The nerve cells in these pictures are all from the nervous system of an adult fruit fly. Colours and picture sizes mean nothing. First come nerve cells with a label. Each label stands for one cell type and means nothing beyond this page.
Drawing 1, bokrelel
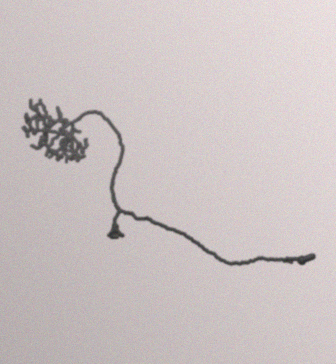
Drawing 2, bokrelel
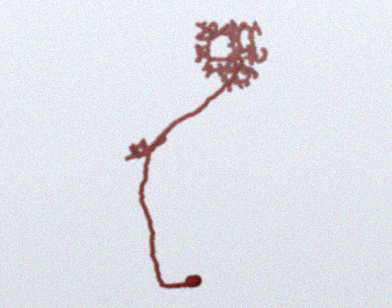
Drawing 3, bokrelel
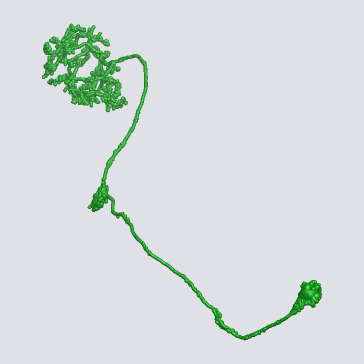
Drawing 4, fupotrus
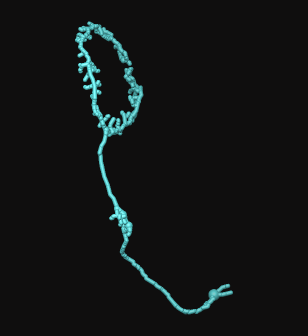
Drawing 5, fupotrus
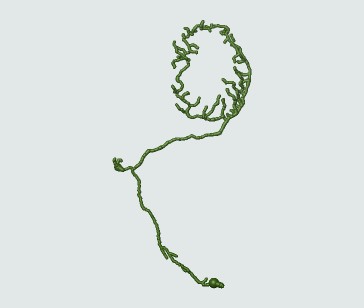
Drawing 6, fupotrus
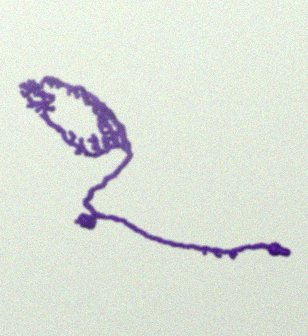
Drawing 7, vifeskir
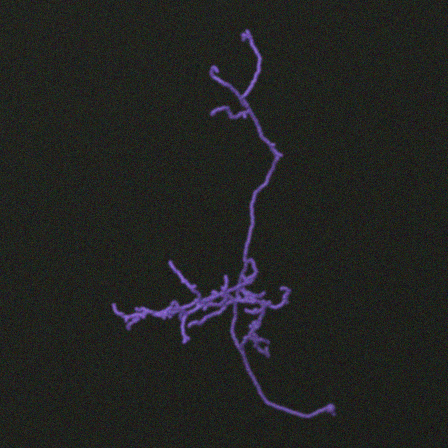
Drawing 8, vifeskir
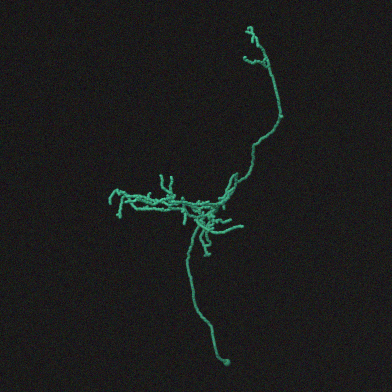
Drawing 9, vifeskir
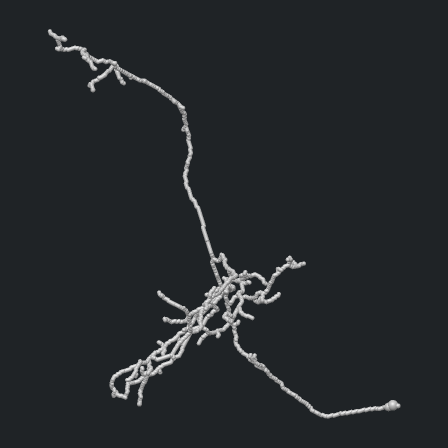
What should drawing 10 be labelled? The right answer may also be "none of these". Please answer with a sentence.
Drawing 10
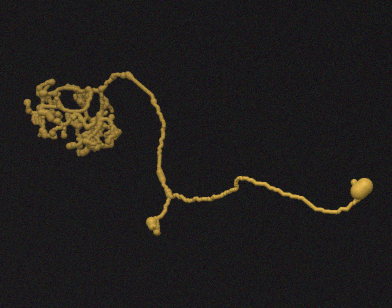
It belongs to bokrelel.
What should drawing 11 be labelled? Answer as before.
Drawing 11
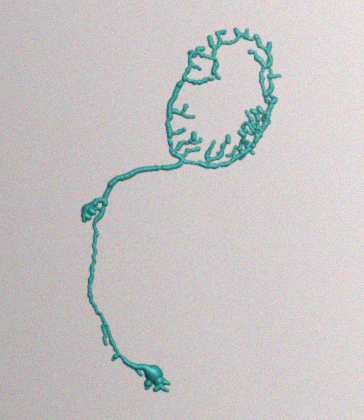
It belongs to fupotrus.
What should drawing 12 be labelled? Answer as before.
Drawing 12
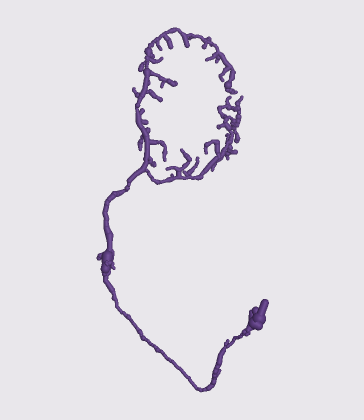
It belongs to fupotrus.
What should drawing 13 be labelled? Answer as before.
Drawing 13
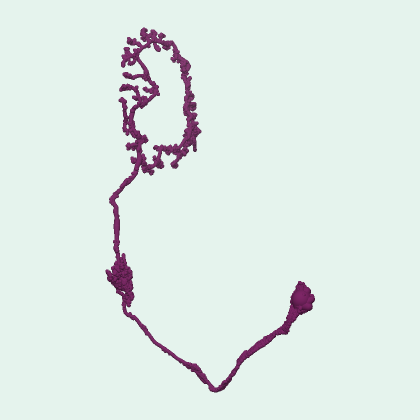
It belongs to fupotrus.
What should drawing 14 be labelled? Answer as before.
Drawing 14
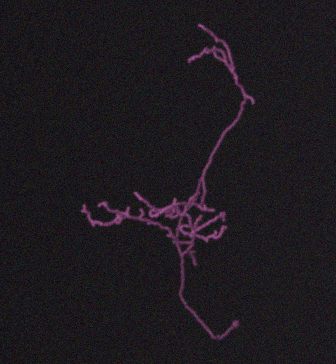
It belongs to vifeskir.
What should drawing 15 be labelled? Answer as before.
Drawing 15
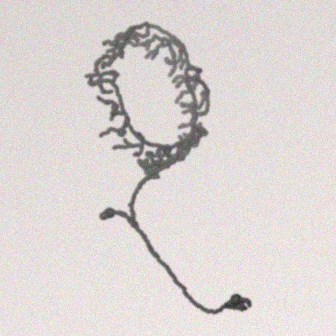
It belongs to none of these.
